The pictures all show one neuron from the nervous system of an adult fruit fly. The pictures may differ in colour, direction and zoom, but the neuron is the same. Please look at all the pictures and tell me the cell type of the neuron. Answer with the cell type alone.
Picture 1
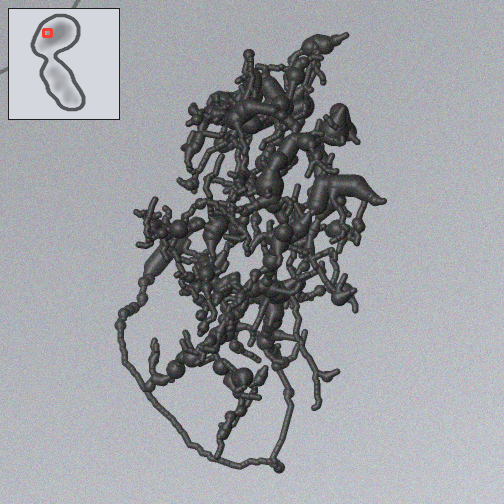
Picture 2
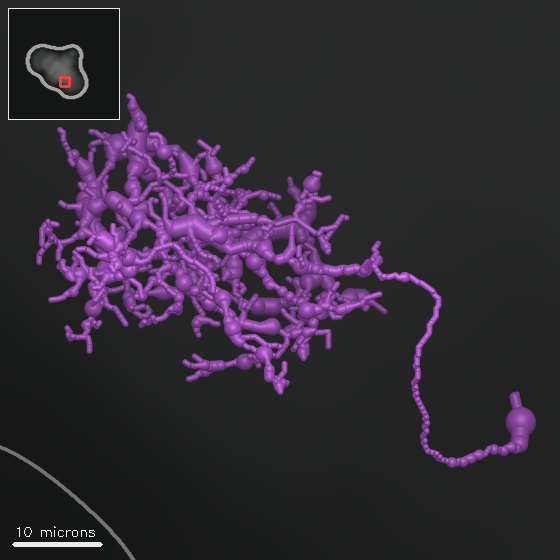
AVLP379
